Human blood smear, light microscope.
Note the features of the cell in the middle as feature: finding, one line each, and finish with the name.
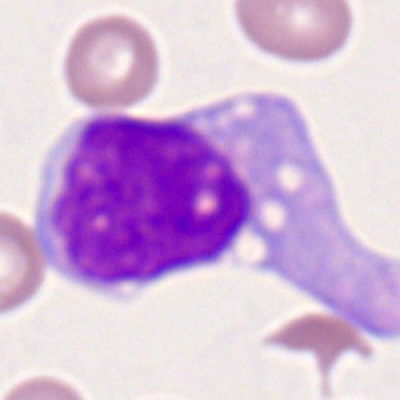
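Outline: irregular, the cytoplasm drawn out broadly toward the right
Chromatin: dark purple and dense, with a few small pale spots
Cytoplasm: abundant, pale blue-grey
Vacuoles: several, small, round and clear, close to the right side of the nucleus
Name: monocyte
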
